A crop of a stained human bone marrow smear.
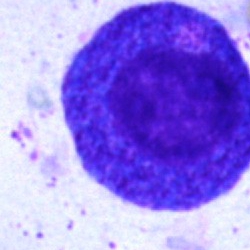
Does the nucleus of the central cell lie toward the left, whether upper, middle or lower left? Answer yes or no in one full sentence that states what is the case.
No, the nucleus sits toward the right, whether upper, middle or lower.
